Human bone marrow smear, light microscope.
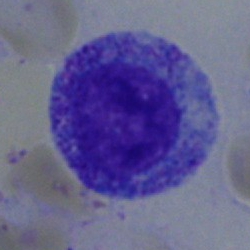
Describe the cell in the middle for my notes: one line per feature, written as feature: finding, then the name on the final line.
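Outline: round, I'd say
Nucleus: off-centre, toward the left
Cytoplasm: a wider band on the right
Chromatin: stains deep purple
Sharpness: picture slightly blurred
Name: myelocyte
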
